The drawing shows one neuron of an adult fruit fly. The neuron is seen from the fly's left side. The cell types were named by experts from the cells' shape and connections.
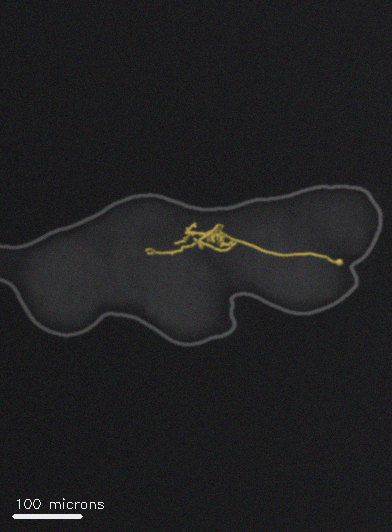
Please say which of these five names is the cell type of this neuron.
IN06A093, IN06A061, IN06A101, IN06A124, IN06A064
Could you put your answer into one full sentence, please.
This particular neuron has the cell type IN06A124.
